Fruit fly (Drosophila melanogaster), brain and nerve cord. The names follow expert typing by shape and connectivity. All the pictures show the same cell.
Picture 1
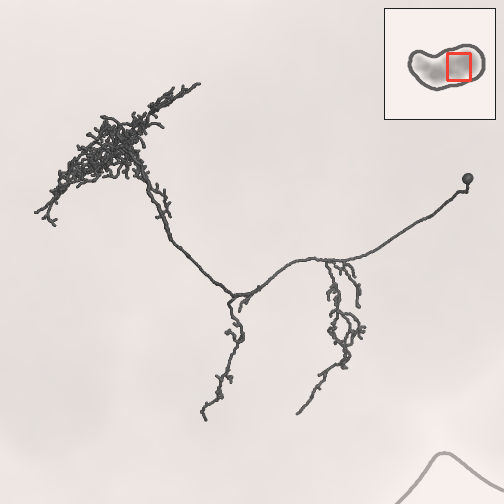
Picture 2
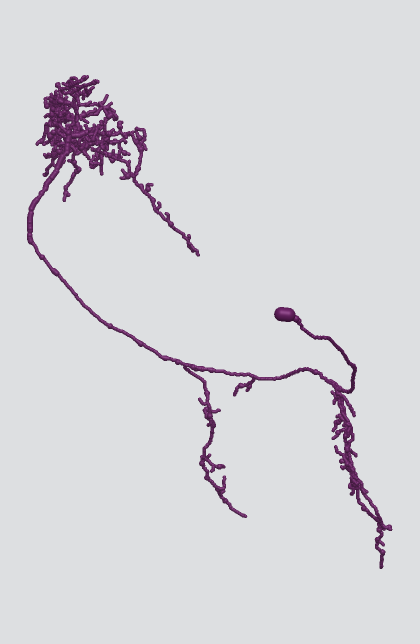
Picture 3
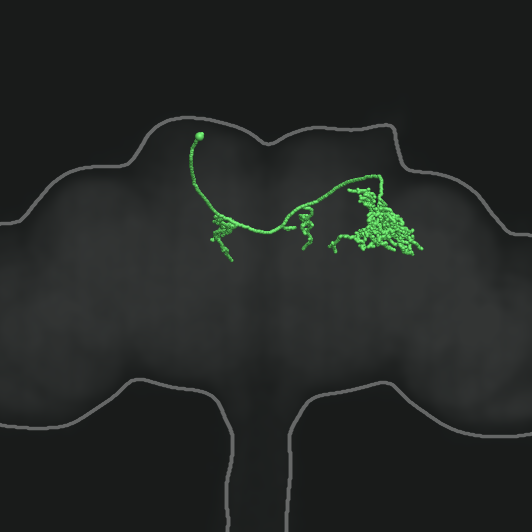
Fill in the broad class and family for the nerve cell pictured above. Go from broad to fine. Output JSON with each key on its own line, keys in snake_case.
{
 "broad_class": "central-brain intrinsic neuron",
 "family": "hemilineage CREa1_ventral"
}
